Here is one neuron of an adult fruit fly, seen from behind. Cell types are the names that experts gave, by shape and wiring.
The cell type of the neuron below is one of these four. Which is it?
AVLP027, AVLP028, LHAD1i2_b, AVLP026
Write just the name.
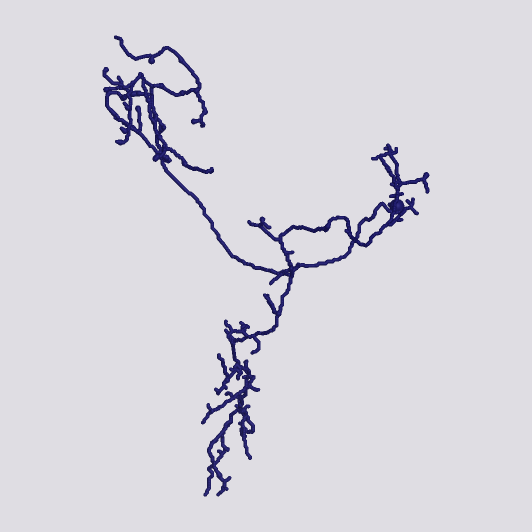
AVLP028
